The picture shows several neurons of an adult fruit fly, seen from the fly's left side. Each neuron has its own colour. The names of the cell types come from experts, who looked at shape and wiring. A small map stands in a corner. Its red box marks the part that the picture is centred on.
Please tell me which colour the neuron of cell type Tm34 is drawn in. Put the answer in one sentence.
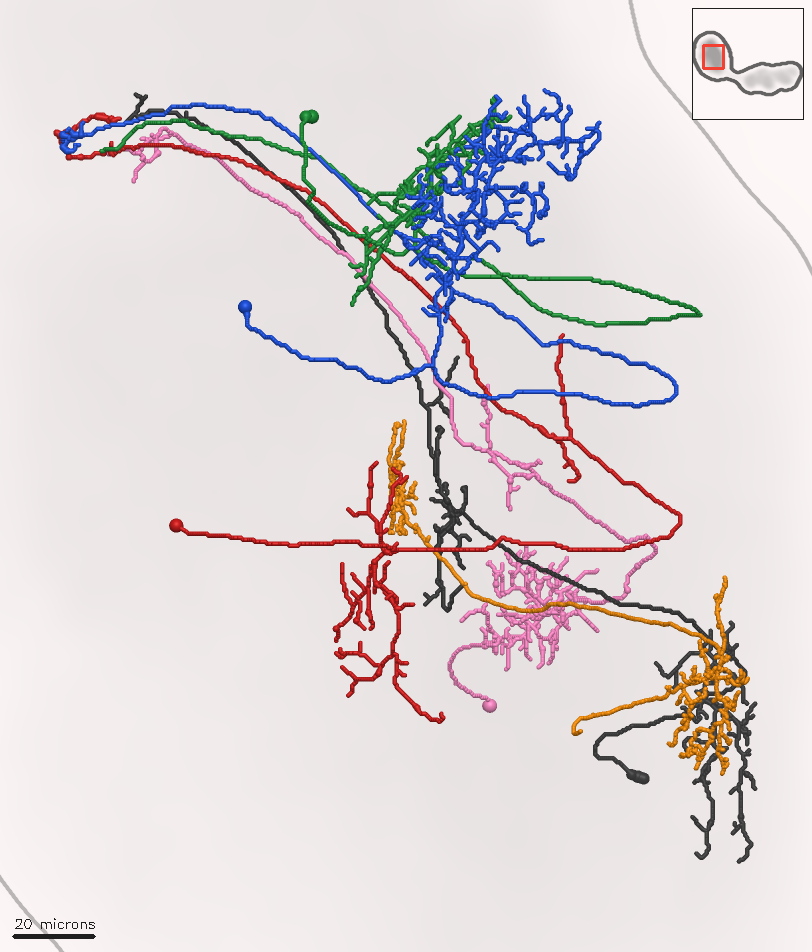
The colour is orange.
